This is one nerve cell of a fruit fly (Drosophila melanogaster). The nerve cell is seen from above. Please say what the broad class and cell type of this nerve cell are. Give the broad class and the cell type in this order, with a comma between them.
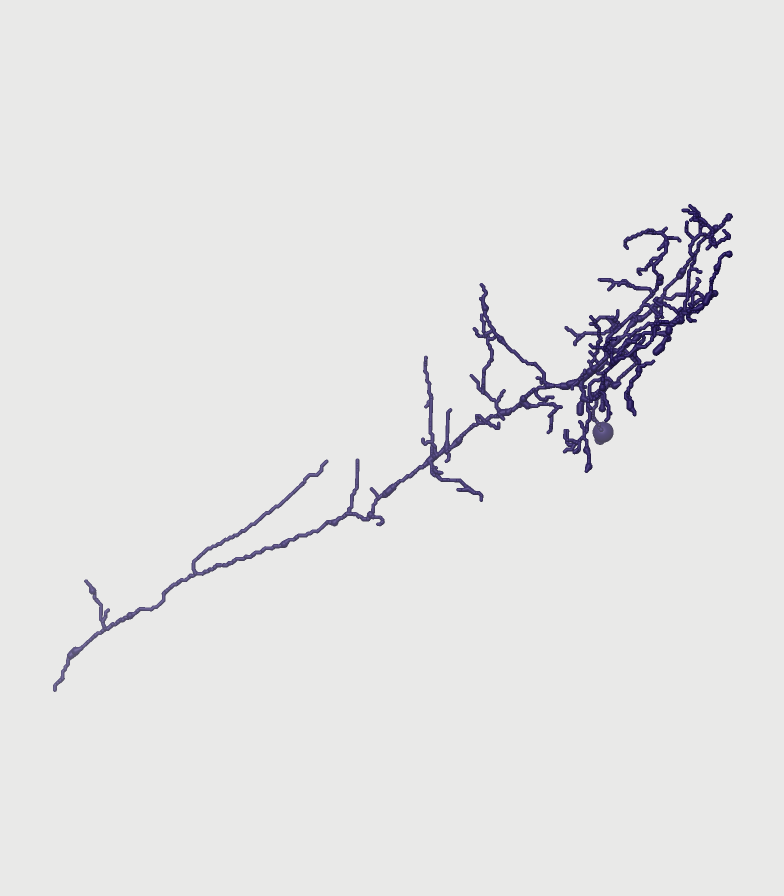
central-brain intrinsic neuron, CB2595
